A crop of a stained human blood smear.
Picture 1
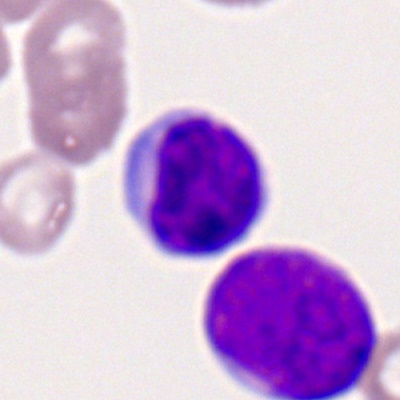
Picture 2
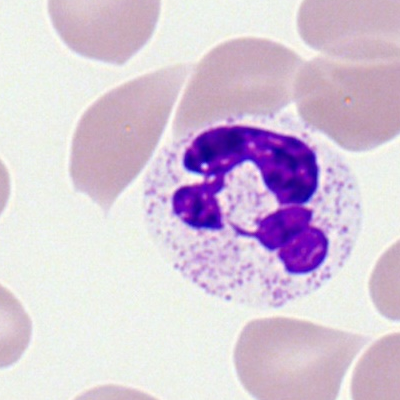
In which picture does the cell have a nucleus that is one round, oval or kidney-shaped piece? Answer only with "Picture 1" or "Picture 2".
Picture 1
